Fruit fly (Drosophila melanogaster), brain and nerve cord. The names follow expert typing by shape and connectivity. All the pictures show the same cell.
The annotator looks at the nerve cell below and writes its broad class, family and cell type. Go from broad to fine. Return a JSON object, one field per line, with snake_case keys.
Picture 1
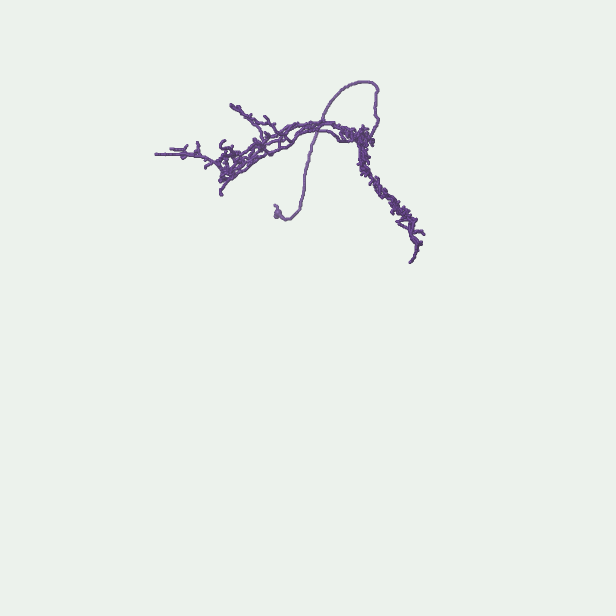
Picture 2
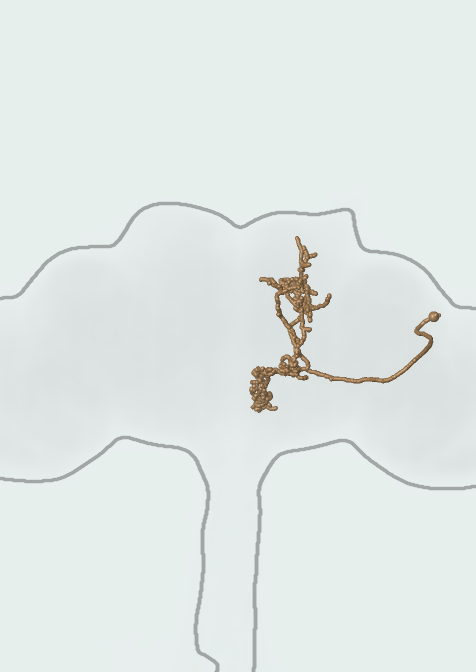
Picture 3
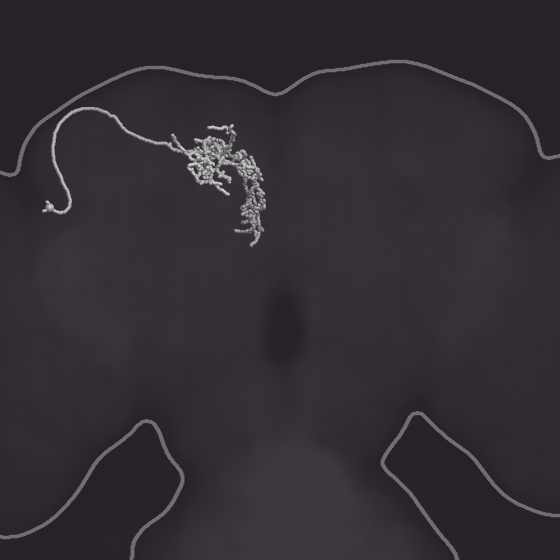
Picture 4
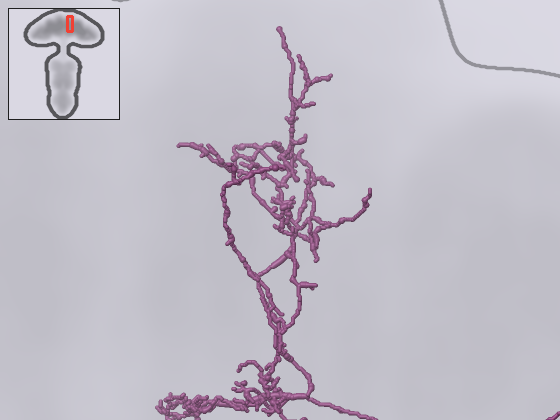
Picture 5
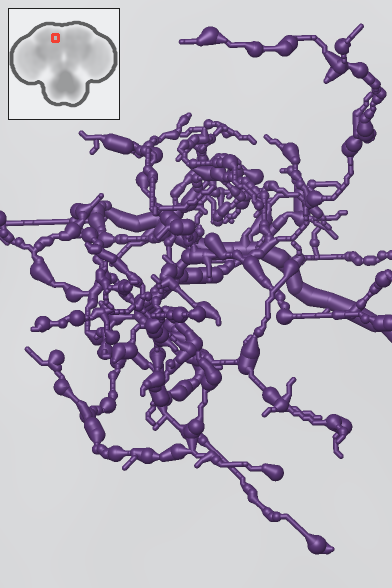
{
 "broad_class": "central-brain intrinsic neuron",
 "family": "hemilineage SIPa1_dorsal",
 "cell_type": "ATL003"
}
